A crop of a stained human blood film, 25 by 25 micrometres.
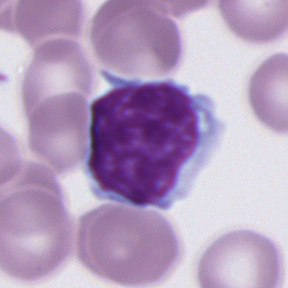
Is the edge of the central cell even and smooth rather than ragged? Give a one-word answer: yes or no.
No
